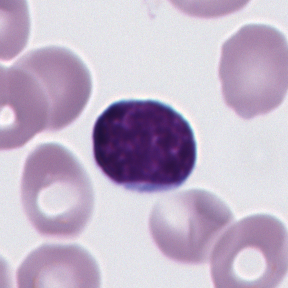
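Typical lymphocyte in a stained smear of peripheral blood. Notice first that the nucleus is oval and its edge has no indentation. Look closely at the chromatin: dark purple and coarsely clumped, with small paler patches between the clumps. You won't find a nucleolus, and the cell surface is free of projections.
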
